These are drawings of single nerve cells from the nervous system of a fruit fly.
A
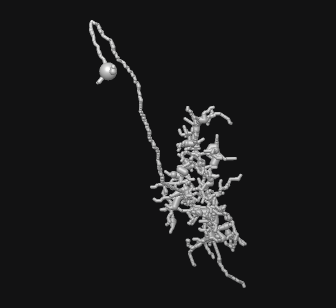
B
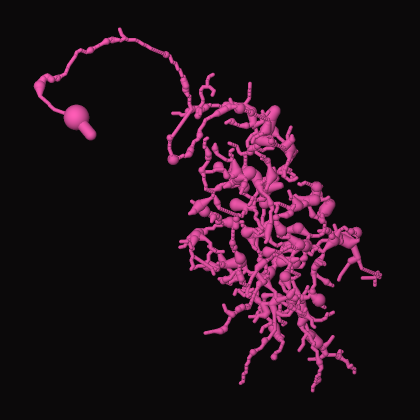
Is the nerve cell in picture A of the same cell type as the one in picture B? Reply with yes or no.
yes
